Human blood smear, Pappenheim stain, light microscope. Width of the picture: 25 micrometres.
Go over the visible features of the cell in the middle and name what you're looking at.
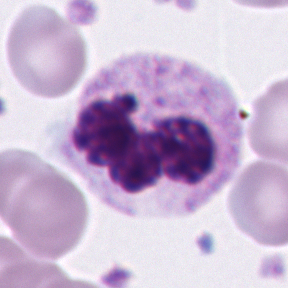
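First, the nucleus: it stretches horizontally across the middle of the cell, and its chromatin is dark purple and coarsely clumped. Next, the cytoplasm: it is abundant, widest above the nucleus, and scattered throughout with fine pinkish-violet granules. Finally, the name: this is a segmented neutrophil.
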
